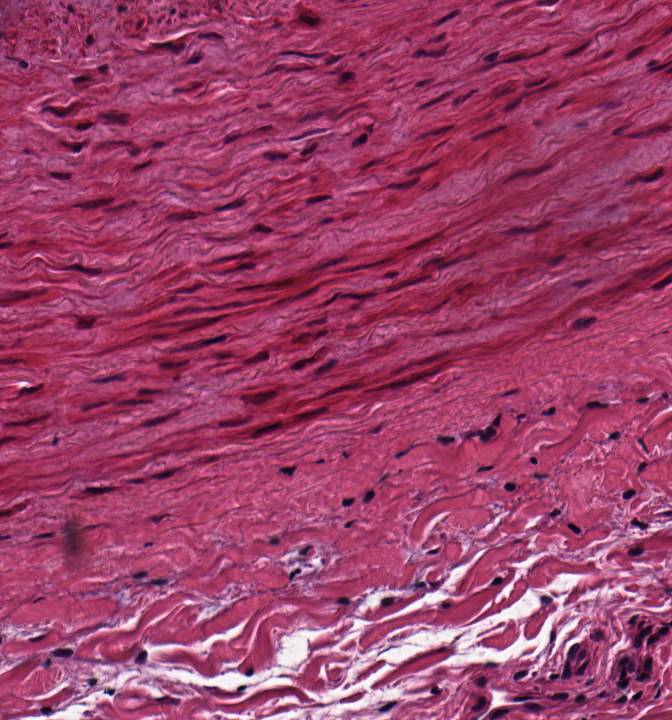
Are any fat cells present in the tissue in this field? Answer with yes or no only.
No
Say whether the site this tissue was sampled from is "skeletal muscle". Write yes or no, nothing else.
no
